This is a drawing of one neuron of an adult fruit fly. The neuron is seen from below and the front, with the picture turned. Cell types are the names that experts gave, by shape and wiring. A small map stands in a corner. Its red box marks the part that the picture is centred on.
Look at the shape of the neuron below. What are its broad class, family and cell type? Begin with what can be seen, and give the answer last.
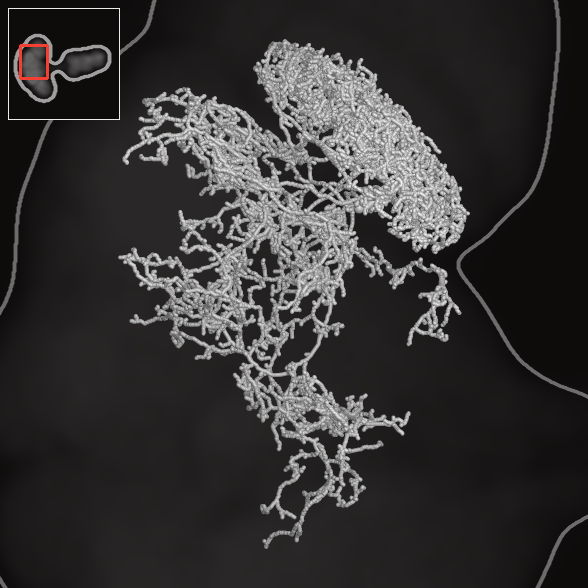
It is in the brain and does not reach the nerve cord. More than a hundred branch ends can be seen. Its broad class is visual centrifugal neuron. The family is LoVC. The cell type is LoVC18.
